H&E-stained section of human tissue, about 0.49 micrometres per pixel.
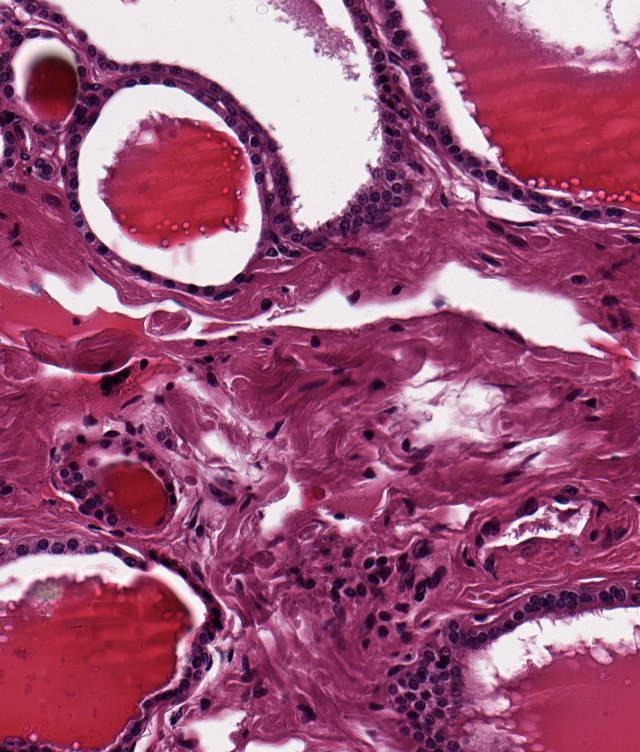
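Thyroid, H&E. Round to oval lumina filled with pink material at top, left and bottom edges; band of fibrous stroma across middle. Lumina lined by single layer of cuboidal cells, round dark nuclei. Small round unit with pink contents at left edge, just below middle. Cluster of small round dark nuclei in stroma near bottom centre.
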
